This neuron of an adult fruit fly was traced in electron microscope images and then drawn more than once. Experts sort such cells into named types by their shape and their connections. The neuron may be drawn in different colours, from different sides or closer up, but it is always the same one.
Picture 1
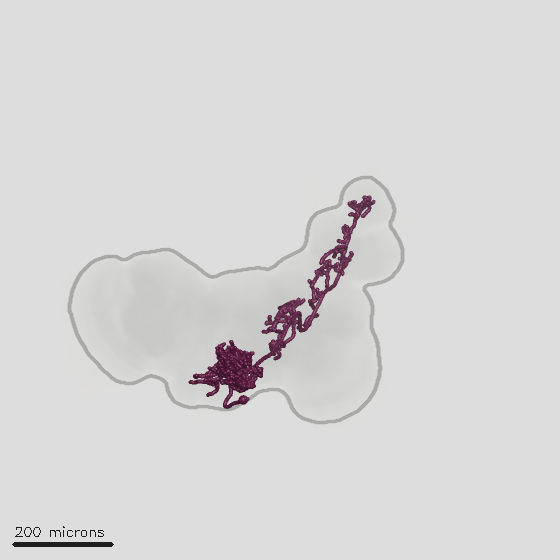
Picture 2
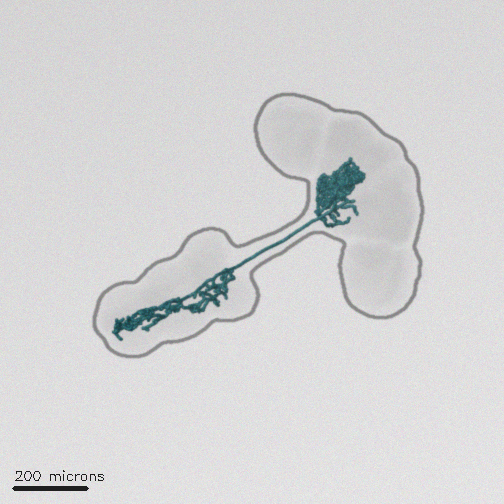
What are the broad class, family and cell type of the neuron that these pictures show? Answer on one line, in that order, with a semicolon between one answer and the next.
descending neuron; DNg; DNg102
